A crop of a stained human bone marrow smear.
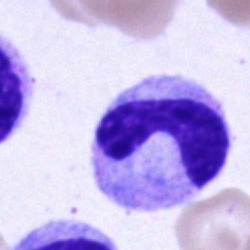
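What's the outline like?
Round and smooth.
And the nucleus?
A thick curved band bent into a horseshoe that opens toward the bottom of the picture, with no nucleoli visible.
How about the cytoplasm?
Plenty of it, and pale lilac.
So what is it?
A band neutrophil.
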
